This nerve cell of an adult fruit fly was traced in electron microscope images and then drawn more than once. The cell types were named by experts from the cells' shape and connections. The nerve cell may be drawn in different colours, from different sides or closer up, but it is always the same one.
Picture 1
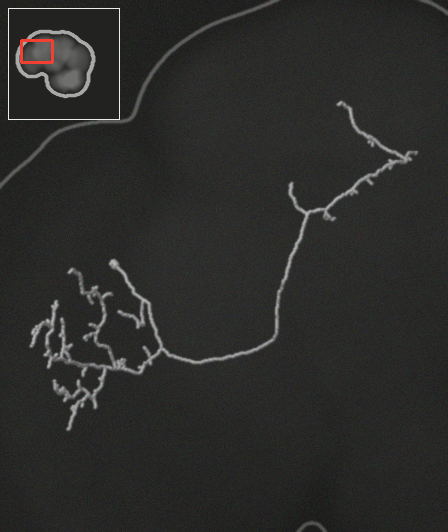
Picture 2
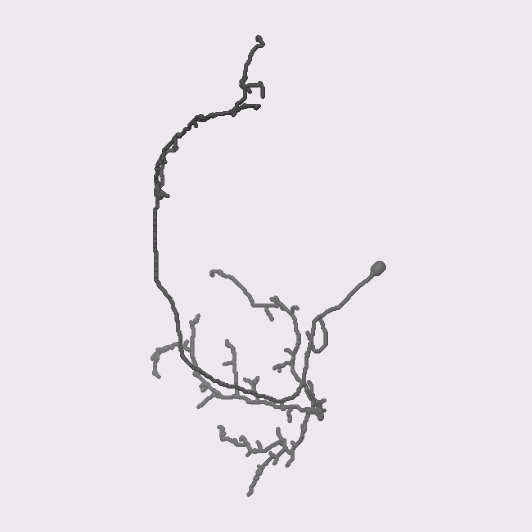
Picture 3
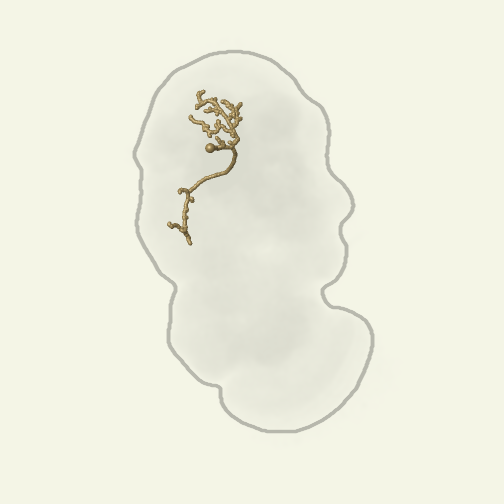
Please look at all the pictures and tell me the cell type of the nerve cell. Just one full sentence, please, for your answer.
The type assigned to this nerve cell is MeVP16.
